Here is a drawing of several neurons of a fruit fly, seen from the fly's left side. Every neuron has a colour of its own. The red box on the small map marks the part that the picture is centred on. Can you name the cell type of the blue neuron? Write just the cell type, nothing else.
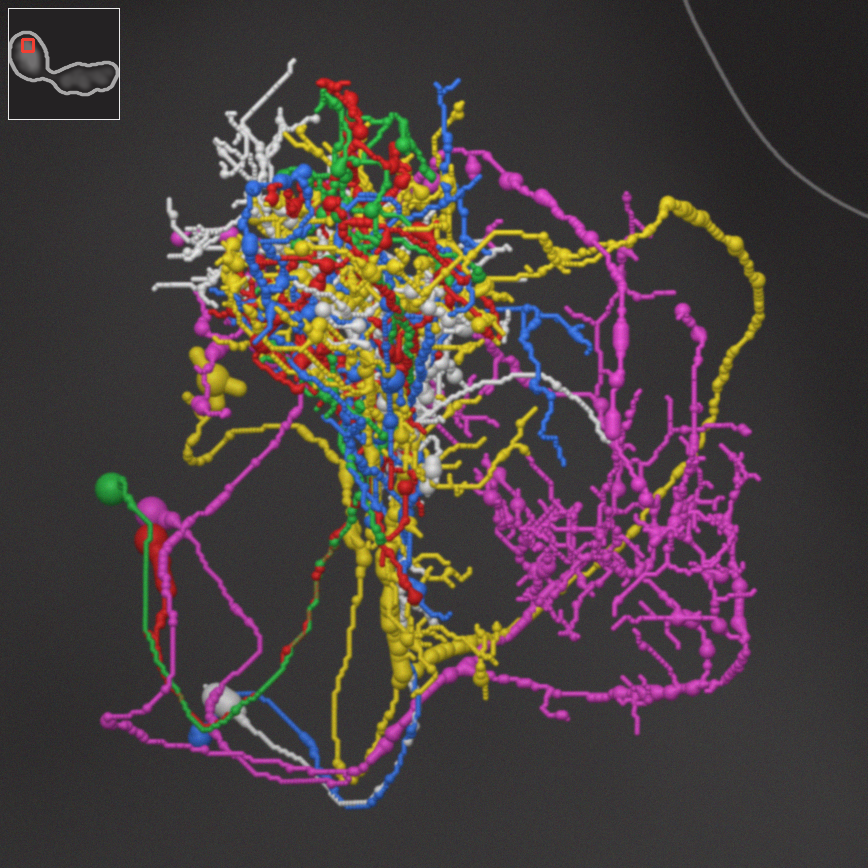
LHAV2f2_a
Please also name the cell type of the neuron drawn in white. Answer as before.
LHAV2f2_b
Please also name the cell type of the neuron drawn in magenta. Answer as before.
LHAV3e4_a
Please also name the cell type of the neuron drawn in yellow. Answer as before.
SLP058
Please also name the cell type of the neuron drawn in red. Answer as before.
SLP179_b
